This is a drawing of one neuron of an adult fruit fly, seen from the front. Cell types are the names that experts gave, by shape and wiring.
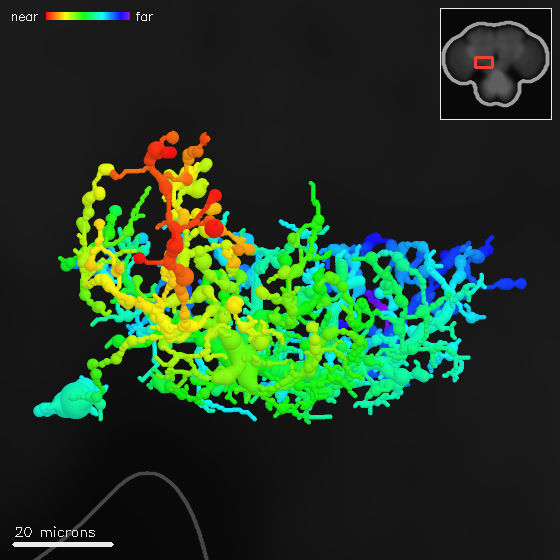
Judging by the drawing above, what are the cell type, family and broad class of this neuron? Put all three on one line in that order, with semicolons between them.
SAD112_a; hemilineage WEDa1; central-brain intrinsic neuron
